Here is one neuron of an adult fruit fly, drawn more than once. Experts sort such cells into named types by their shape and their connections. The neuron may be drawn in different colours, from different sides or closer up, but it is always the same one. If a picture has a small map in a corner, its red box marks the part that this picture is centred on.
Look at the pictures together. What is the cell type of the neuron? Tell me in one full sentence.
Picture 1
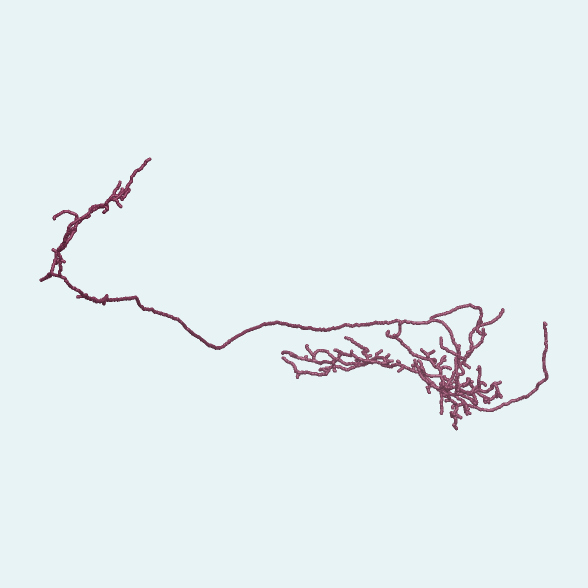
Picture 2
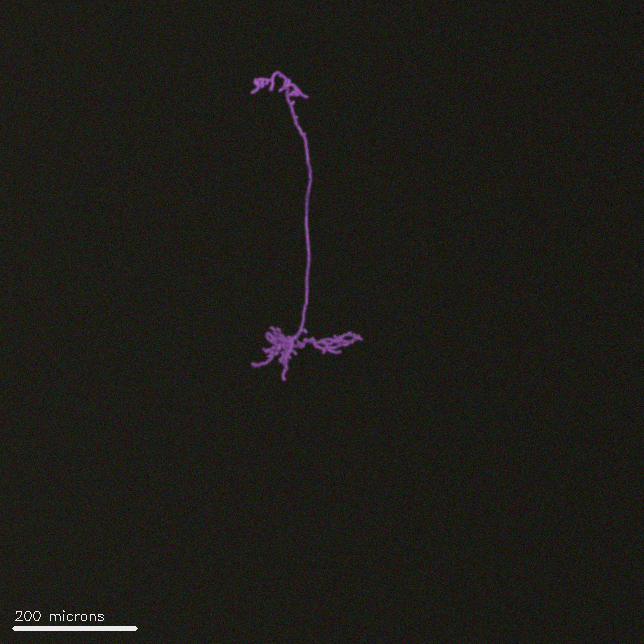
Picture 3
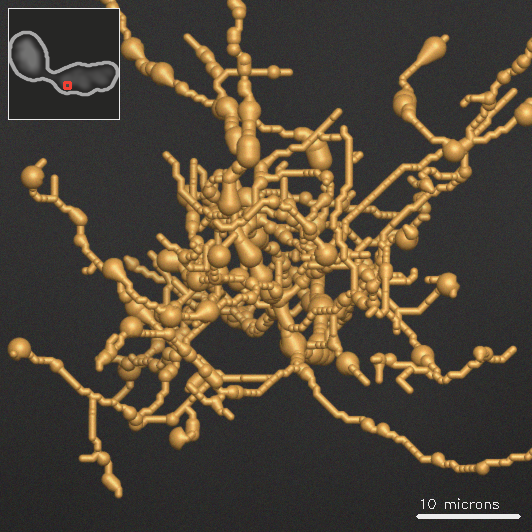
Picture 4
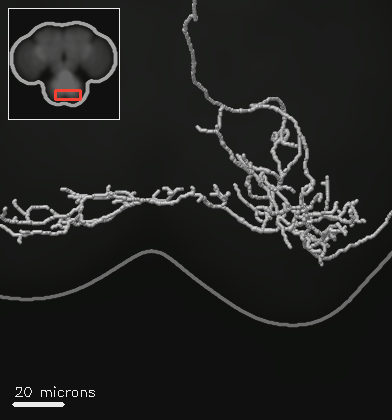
In terms of cell type, the neuron is AN01B014.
